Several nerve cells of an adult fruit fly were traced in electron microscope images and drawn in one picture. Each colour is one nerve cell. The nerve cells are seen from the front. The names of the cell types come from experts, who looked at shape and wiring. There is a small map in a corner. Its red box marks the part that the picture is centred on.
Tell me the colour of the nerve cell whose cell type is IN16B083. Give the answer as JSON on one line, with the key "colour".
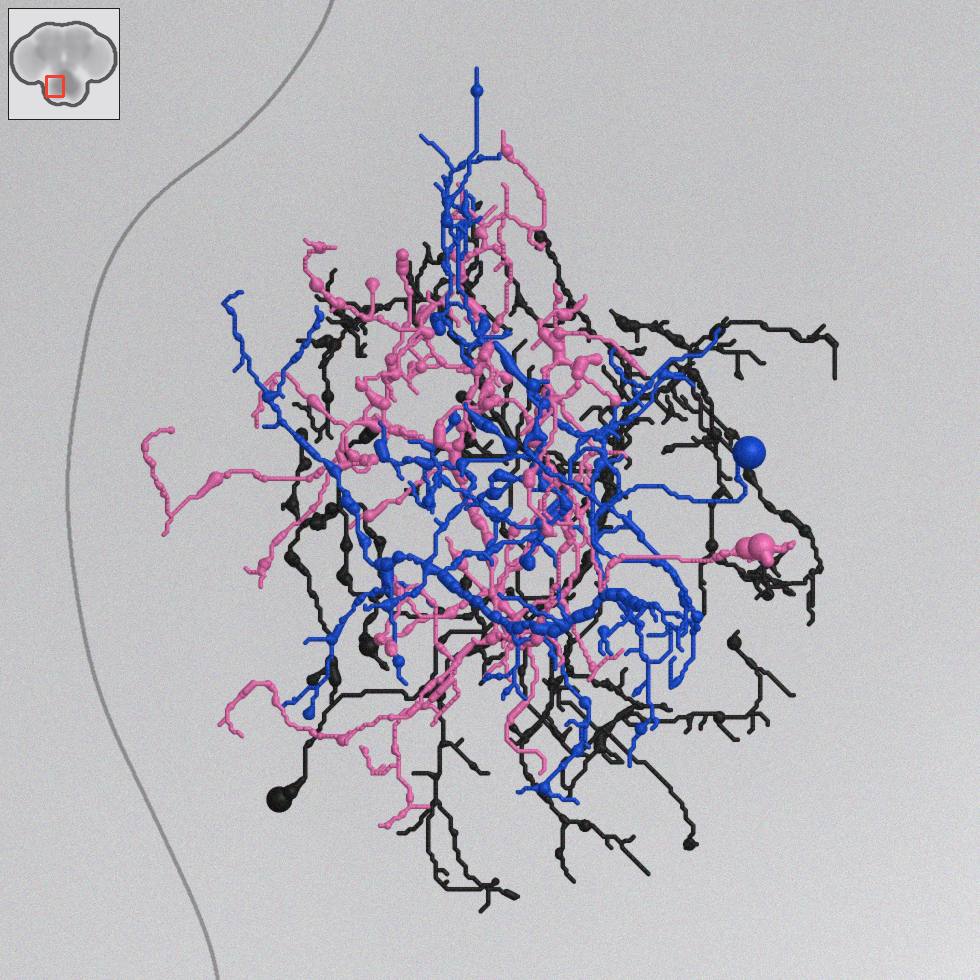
{"colour": "black"}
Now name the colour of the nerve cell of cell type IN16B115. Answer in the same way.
{"colour": "blue"}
